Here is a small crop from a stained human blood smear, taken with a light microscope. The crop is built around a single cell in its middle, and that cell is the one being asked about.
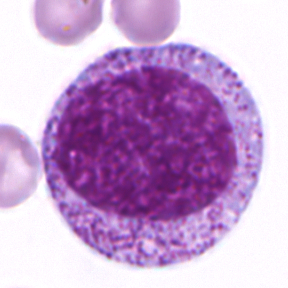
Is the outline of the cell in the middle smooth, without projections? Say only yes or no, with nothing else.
Yes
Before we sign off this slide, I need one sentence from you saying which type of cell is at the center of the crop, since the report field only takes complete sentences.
The centrally located cell in the crop is a myelocyte.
